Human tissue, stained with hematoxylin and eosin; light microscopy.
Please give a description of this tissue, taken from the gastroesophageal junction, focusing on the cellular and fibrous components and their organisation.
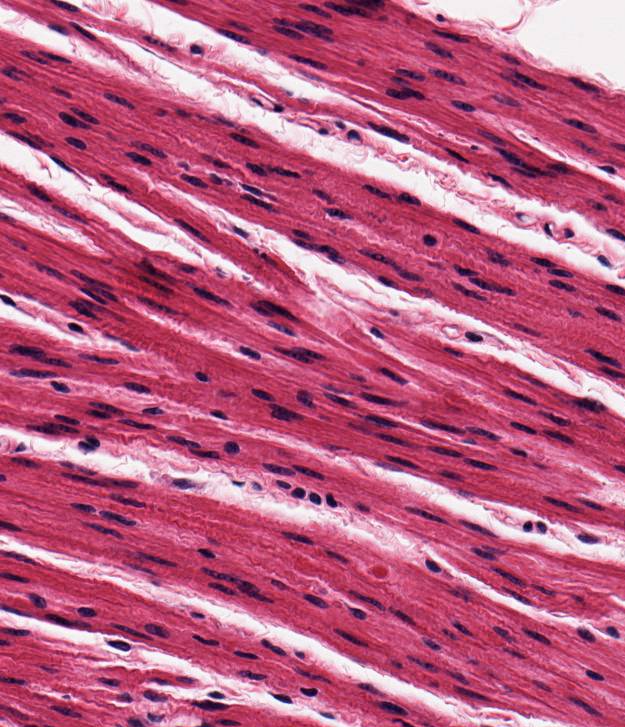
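The fibres stain deep pink and show fine streaks along their length. Within them, elongated nuclei lie with their long axis parallel to the fibres. Dark purple nuclei are numerous and evenly distributed through the fibre bundles. Epithelium, glands and fat cells are absent from the entire field.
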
